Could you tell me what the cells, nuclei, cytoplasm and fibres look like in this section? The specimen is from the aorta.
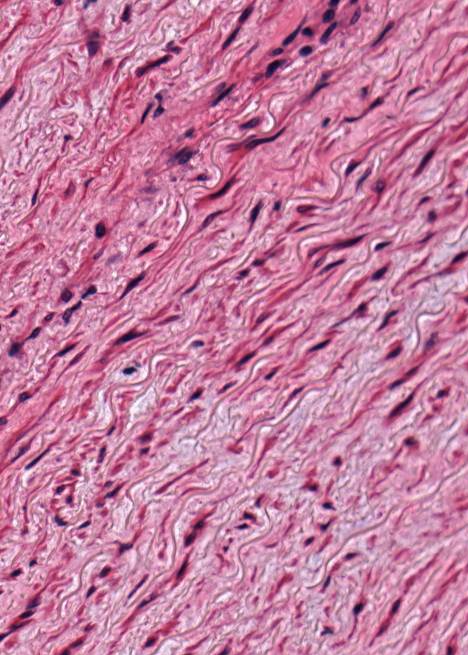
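Across the whole field, fibres and cells run diagonally from lower left to upper right. Notice that the eosinophilic collagen fibres are wavy, not straight. The cells are spindle-shaped, and their elongated dark nuclei lie parallel to the fibres. See how these nuclei sit singly between the fibres instead of being packed into sheets.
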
